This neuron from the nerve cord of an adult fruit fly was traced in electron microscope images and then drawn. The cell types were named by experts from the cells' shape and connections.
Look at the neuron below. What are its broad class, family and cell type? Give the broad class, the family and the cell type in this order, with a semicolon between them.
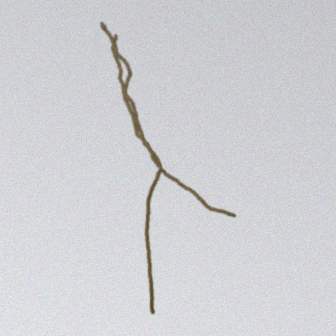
sensory neuron entering the nerve cord; class mechanosensory proprioceptive; SNpp11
